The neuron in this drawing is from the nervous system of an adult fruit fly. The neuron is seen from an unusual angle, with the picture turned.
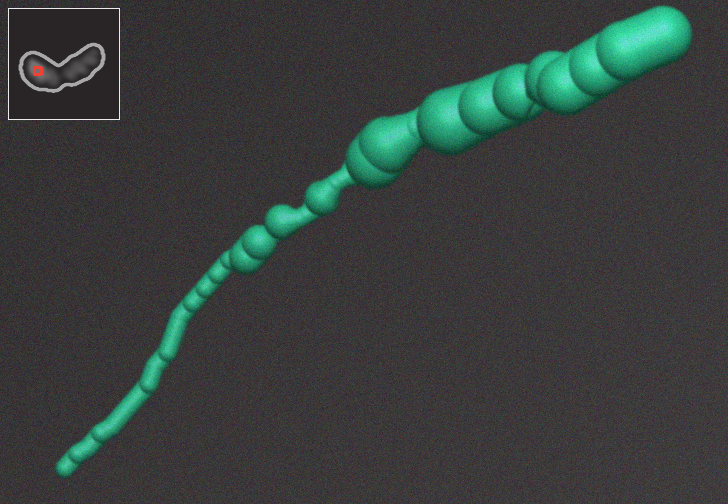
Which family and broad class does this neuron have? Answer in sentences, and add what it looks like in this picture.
Its family is called class visual. Its broad class is photoreceptor or other optic-lobe sensory neuron. It has a dozen or fewer branch ends. In this view it is wider than it is tall.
